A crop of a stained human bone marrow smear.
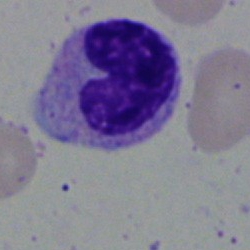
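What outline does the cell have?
Roughly round, with a smooth edge.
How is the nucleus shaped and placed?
It is indented, its notch opening toward the left, and it lies off-centre toward the upper right.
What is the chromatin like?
Dark purple and coarsely clumped.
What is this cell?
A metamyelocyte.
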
